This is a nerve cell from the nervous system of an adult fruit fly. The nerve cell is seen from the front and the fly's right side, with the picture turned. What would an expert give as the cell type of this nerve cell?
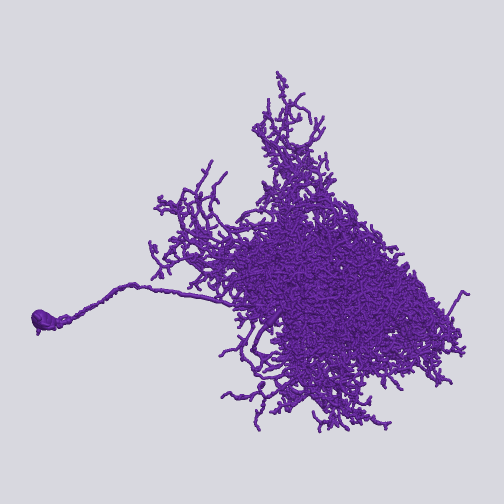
AVLP076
